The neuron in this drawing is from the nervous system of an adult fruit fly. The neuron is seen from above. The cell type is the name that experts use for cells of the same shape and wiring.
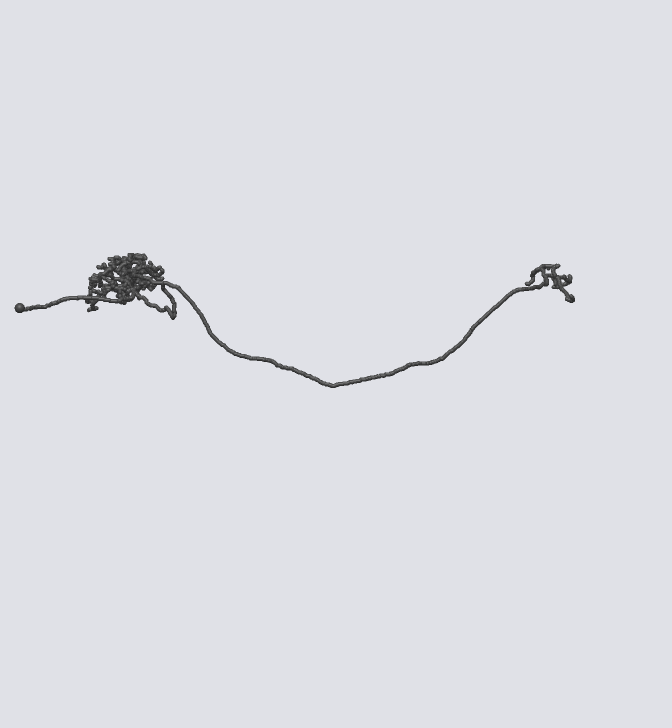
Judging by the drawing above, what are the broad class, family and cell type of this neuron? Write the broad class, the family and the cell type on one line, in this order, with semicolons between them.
central-brain intrinsic neuron; hemilineage VLPl2_medial; AVLP194_c1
